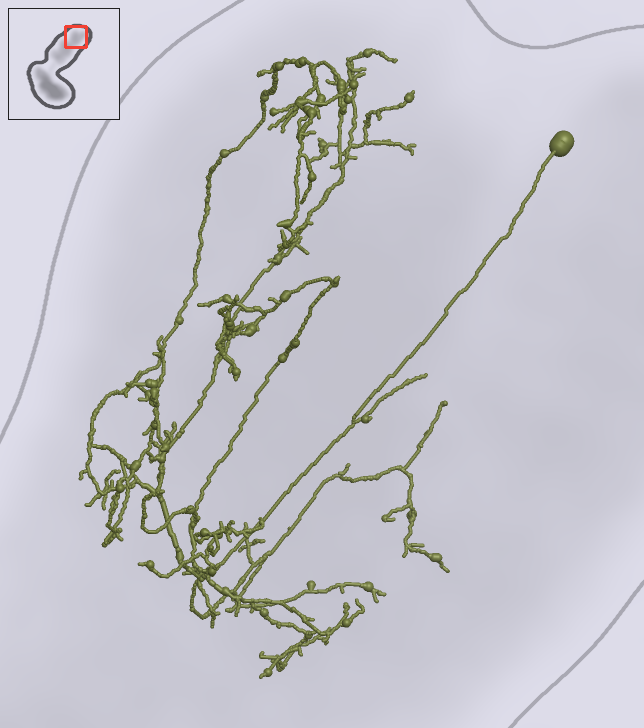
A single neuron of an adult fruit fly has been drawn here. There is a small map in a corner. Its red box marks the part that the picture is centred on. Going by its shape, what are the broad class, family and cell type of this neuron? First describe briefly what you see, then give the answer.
The cell body is at the upper right of the picture. The picture shows dozens of branch ends. Its broad class is nerve-cord intrinsic neuron. The family is hemilineage 12B. The cell type is IN12B051.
